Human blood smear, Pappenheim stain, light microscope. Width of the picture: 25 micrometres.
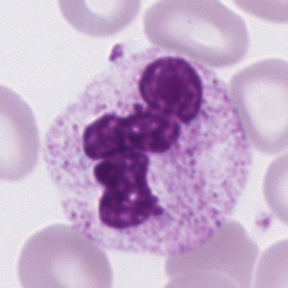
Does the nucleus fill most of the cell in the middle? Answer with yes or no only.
No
